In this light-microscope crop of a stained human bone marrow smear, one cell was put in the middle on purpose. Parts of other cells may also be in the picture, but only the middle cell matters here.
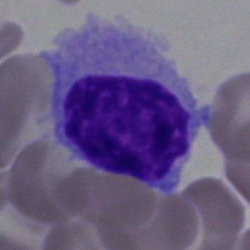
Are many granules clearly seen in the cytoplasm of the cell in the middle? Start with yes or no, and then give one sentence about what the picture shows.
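No. No distinct granules are seen in the cytoplasm.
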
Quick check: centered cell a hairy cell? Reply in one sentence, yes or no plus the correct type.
Yes, a hairy cell occupies the middle of the crop.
